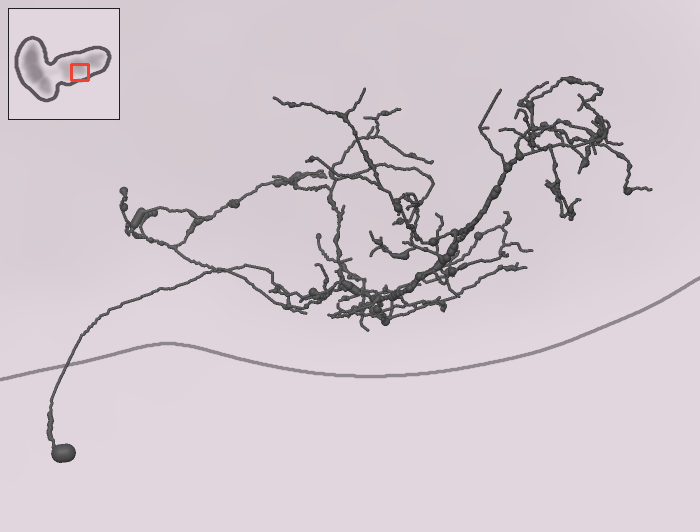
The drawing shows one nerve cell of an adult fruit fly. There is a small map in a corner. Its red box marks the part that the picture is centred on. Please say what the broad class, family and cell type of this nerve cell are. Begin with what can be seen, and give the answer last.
It is in the nerve cord and does not reach the brain. The cell body can be seen at the lower left of the picture. Dozens of branch ends can be seen. Its broad class is nerve-cord intrinsic neuron. Its family is hemilineage 16B. Its cell type is IN16B075_c.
